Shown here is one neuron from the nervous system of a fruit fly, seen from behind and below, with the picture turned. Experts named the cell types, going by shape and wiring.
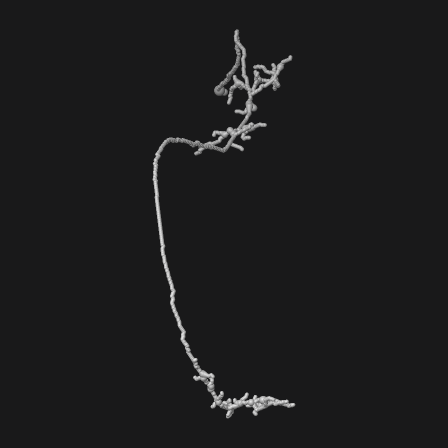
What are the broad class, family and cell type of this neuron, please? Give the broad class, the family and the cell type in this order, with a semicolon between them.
optic-lobe intrinsic neuron; Tm; Tm5Y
